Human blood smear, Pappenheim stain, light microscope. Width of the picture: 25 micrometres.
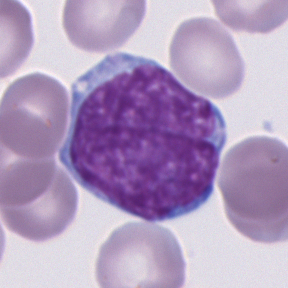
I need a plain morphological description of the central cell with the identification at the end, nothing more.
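Quick look: the cell's about 15 micrometres across, with a nucleus of about 13 micrometres filling about 80% of its area. The cytoplasm is blue and forms only a narrow rim, widest at the upper left. You'll also notice a thin line running across the nucleus from left to right. It's a myeloblast.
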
